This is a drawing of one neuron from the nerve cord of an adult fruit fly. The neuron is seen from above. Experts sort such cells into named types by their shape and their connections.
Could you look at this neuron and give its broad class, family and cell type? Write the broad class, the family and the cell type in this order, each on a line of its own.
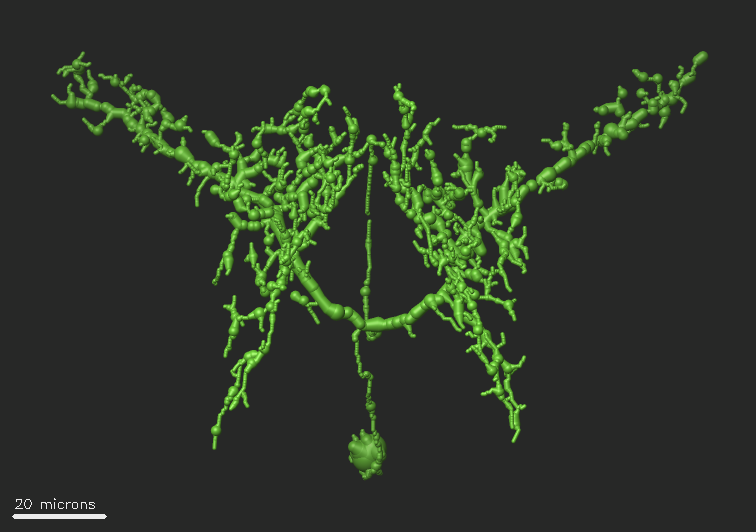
nerve-cord intrinsic neuron
hemilineage 00A
IN00A019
